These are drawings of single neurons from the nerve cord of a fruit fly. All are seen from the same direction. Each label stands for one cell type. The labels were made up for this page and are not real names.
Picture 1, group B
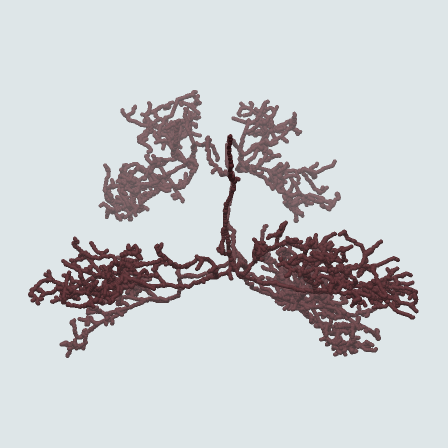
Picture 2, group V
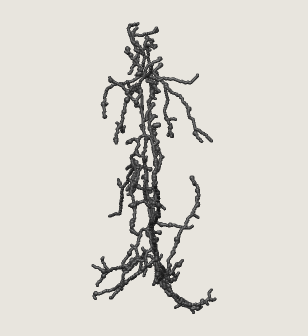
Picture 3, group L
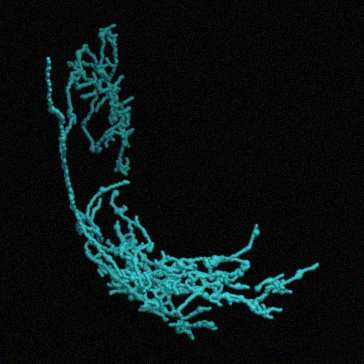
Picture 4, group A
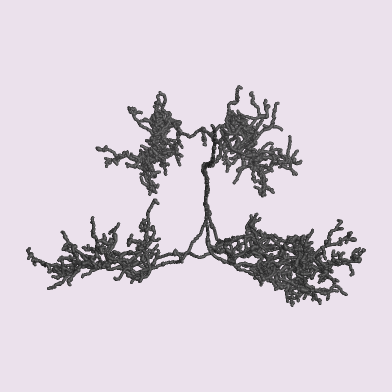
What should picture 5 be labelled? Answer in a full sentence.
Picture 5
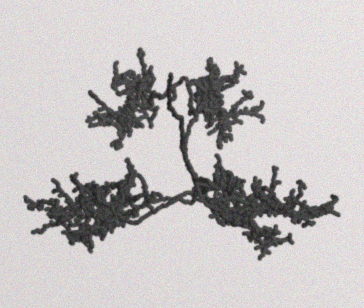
It belongs to group A.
